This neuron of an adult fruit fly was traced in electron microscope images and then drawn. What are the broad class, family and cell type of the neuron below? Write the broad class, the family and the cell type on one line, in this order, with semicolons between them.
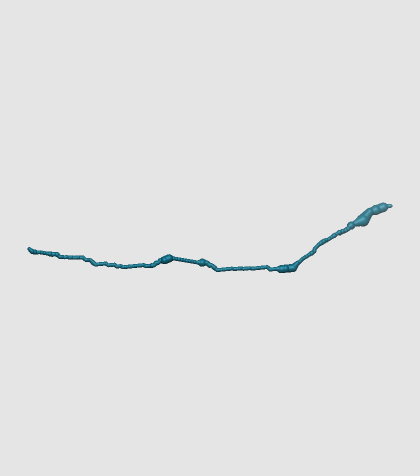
photoreceptor or other optic-lobe sensory neuron; class visual; R7y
